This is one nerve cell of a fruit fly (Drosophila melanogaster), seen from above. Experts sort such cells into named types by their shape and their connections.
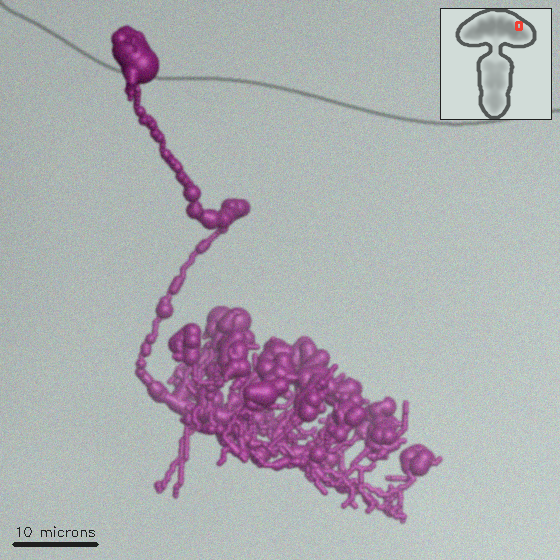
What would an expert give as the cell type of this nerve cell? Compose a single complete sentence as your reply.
This nerve cell is given the cell type Dm4.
